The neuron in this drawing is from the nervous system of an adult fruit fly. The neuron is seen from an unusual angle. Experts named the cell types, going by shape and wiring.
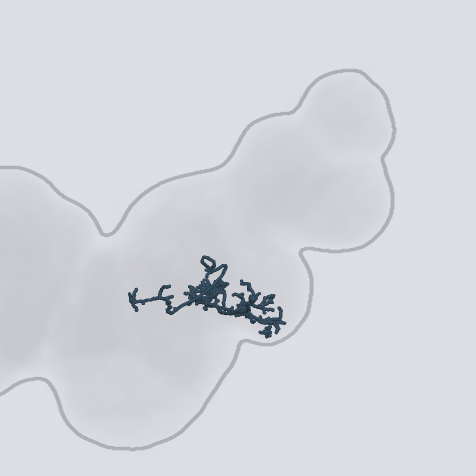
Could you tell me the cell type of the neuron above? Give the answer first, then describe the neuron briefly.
The cell type is IN09B045. Its broad class is nerve-cord intrinsic neuron. As drawn here it is wider than it is tall.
